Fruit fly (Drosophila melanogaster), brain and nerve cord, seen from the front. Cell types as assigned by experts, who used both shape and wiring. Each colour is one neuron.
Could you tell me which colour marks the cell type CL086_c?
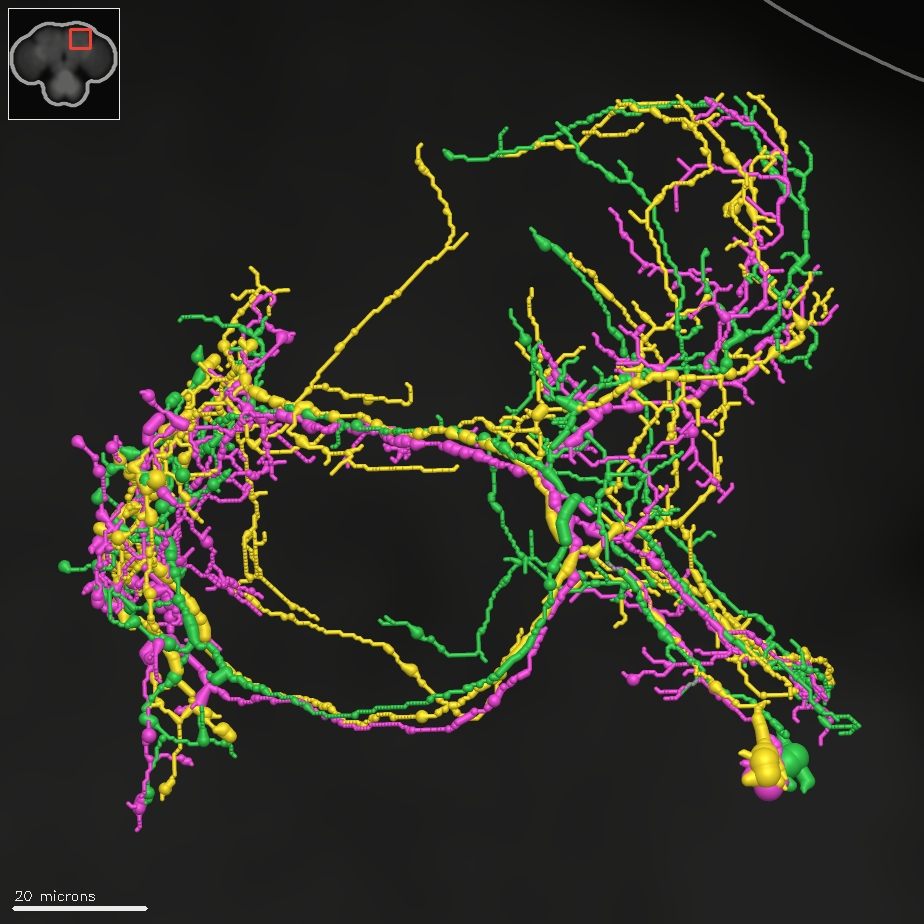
green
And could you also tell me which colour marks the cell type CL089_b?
magenta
